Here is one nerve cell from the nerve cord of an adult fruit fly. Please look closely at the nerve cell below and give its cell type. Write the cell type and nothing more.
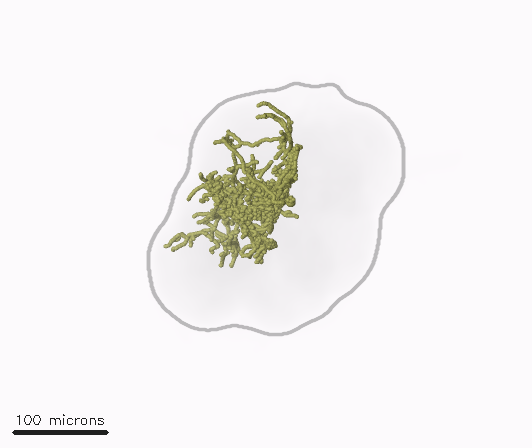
IN04B002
